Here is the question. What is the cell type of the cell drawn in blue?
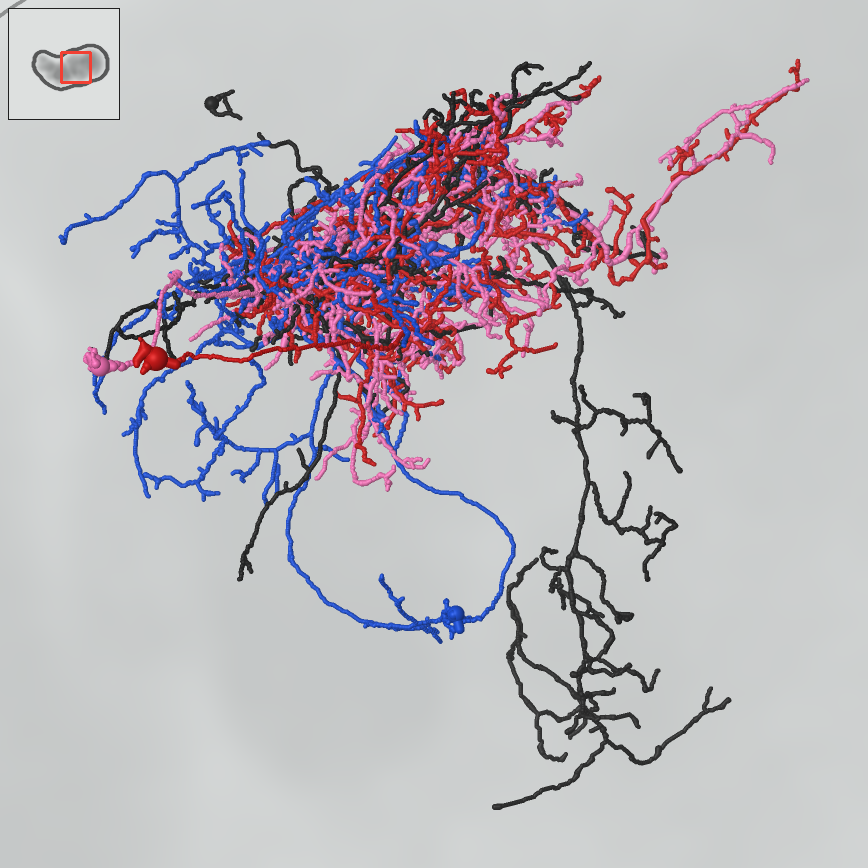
PLP075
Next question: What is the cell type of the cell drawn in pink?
PS001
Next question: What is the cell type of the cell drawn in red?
CL066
